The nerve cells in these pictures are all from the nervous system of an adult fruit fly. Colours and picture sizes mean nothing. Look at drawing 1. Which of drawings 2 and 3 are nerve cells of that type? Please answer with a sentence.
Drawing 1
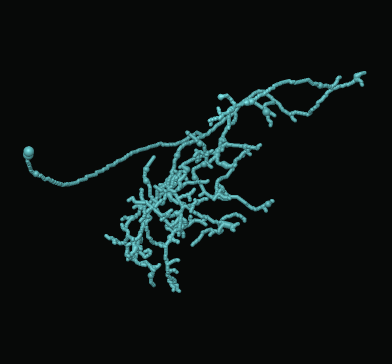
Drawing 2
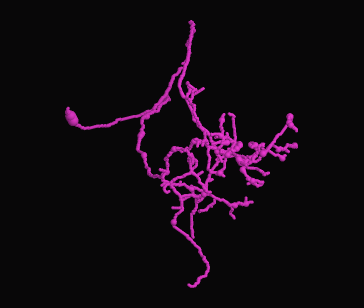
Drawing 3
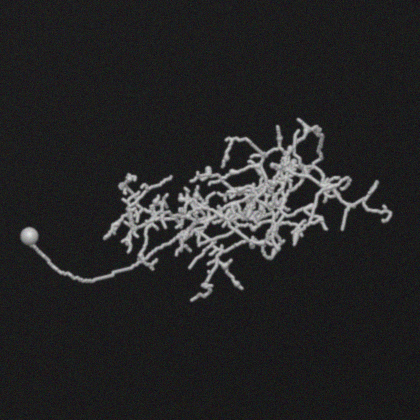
None of them is of the same cell type.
